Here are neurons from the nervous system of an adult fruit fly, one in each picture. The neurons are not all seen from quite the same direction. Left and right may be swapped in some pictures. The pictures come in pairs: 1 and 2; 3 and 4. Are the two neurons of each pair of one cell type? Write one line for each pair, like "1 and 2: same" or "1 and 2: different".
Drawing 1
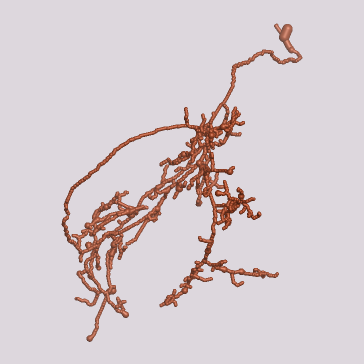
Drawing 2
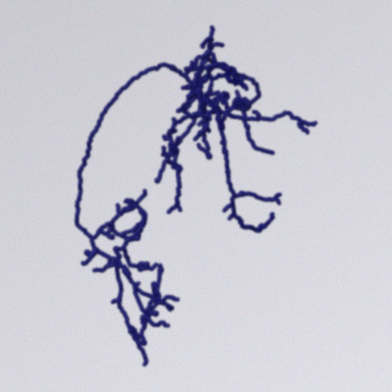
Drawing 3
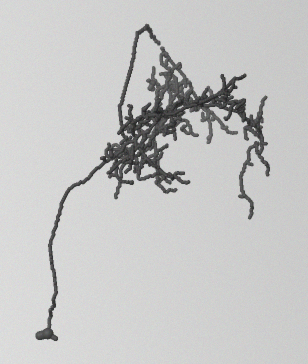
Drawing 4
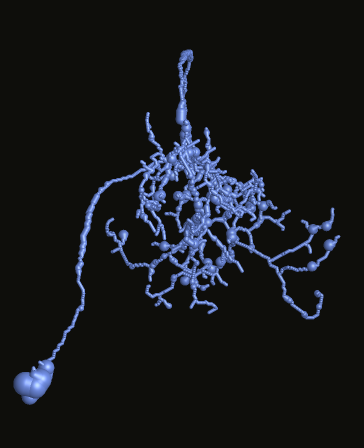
1 and 2: same
3 and 4: different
